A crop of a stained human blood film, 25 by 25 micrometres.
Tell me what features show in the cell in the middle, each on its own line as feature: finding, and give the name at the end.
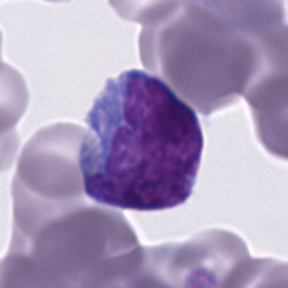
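Size: cell about 12 micrometres across
Nucleus: about 11 micrometres across; no nucleoli visible
Outline: somewhat angular, not smoothly round
Cytoplasm: mainly on left side; no granules visible
Identity: monocyte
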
